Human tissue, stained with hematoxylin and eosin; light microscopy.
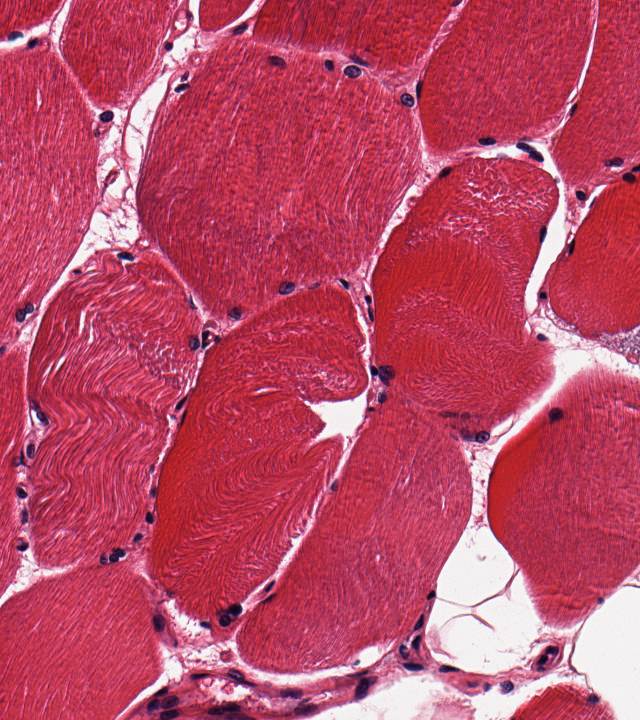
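skeletal muscle, H&E-stained section. Fibre nuclei small, dark, flattened, at fibre edges rather than centres. Fibres separated by only thin strands of pale connective tissue with a few nuclei. Small group of fat cells with empty, clear interiors at lower right.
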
